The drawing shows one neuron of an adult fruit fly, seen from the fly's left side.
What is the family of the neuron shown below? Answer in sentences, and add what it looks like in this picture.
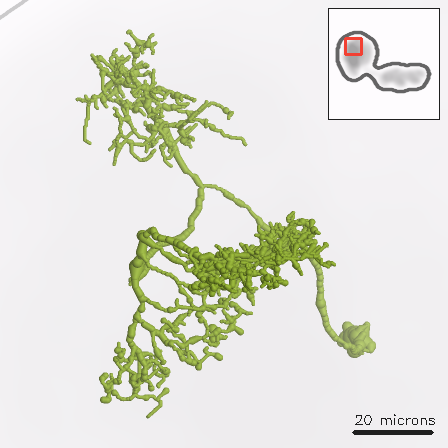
The family is hemilineage DL1_dorsal. It is a central-brain intrinsic neuron. From top to bottom in the picture it spans about 100 microns. In this view it is taller than it is wide.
